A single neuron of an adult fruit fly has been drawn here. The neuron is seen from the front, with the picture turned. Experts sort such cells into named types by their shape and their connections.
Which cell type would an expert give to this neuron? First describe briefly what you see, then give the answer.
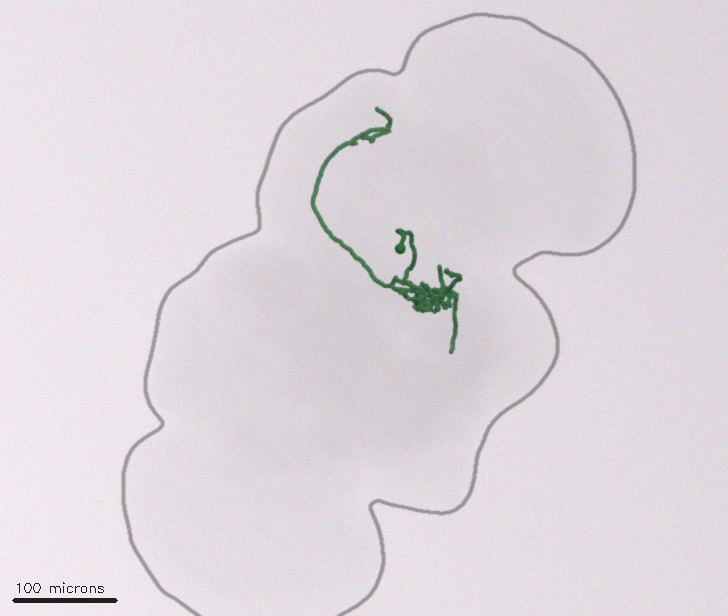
Its cell body lies in the middle of the picture. From top to bottom in the picture it spans about 250 microns. This is a central-brain intrinsic neuron. The cell type is M_adPNm5.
